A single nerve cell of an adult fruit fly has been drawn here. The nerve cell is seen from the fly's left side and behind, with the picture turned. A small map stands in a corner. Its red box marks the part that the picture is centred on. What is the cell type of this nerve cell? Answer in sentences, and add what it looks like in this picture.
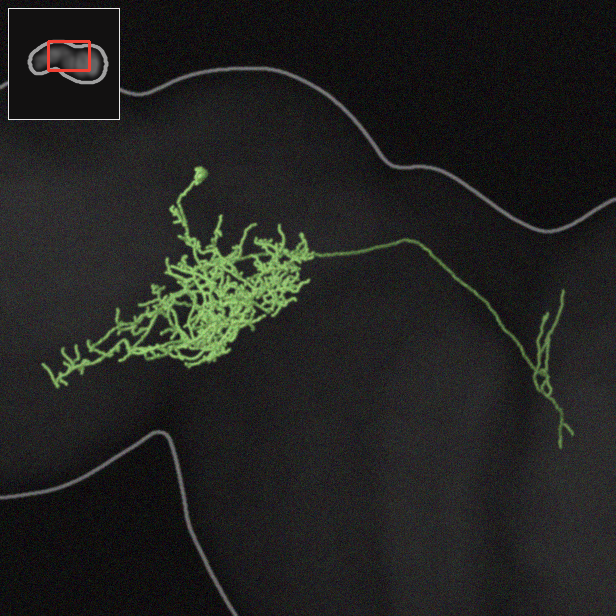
It is of cell type AN06A016. Its broad class is ascending neuron. Dozens of branch ends can be seen. As drawn here it is wider than it is tall.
